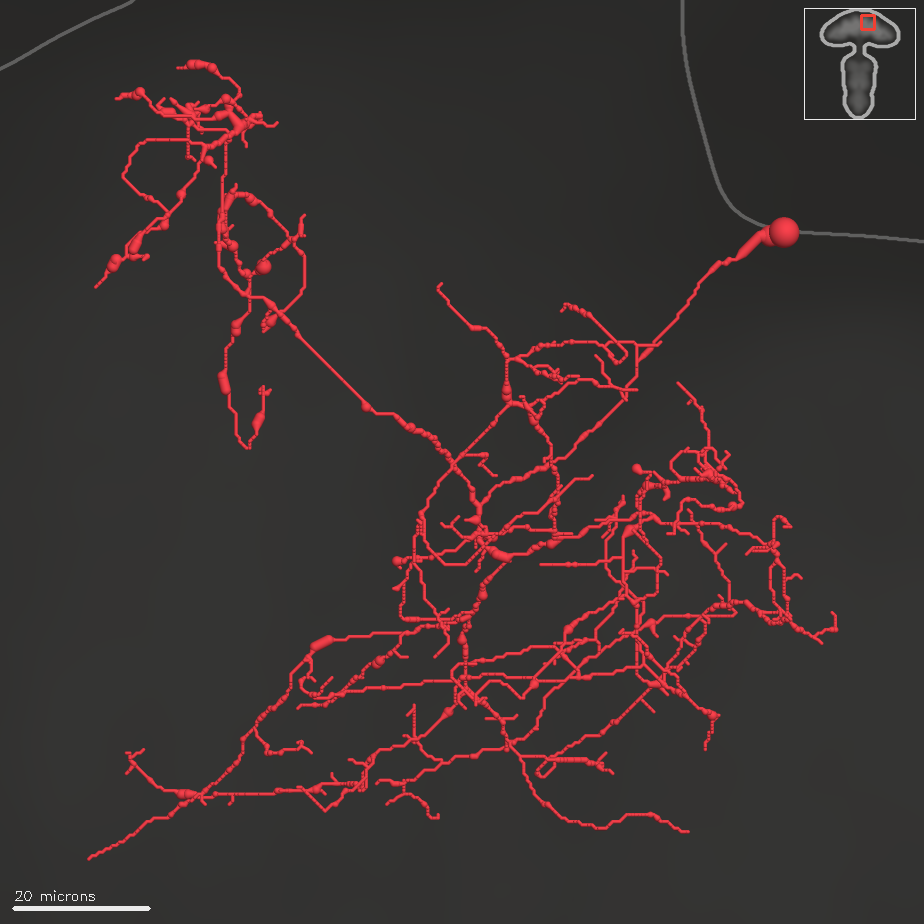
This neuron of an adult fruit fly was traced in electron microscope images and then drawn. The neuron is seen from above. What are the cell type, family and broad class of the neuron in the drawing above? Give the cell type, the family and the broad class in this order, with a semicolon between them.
CL123_a; hemilineage CREl1; central-brain intrinsic neuron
